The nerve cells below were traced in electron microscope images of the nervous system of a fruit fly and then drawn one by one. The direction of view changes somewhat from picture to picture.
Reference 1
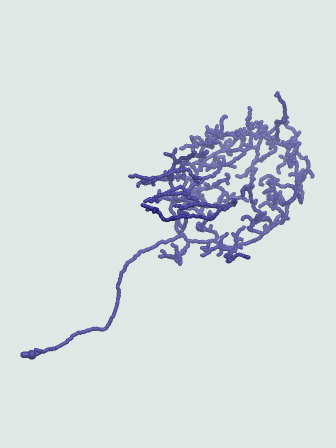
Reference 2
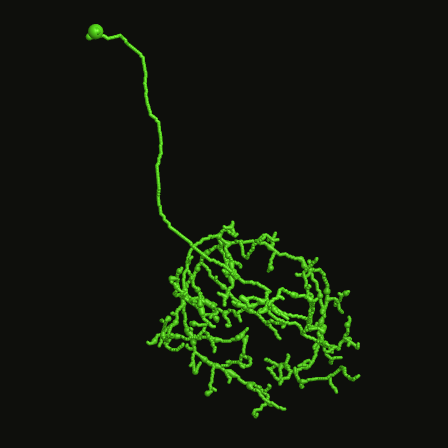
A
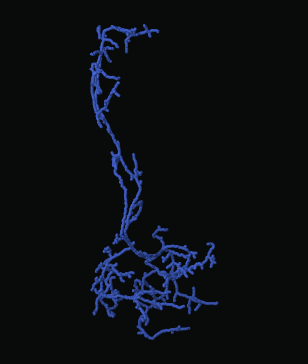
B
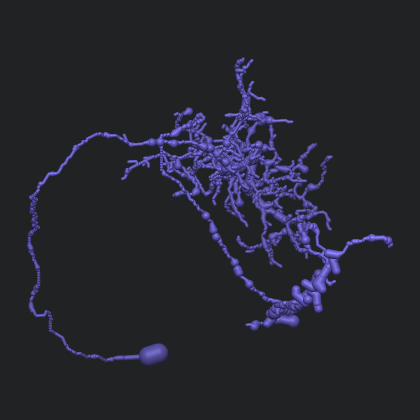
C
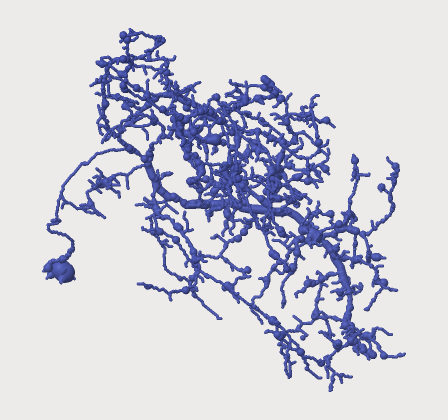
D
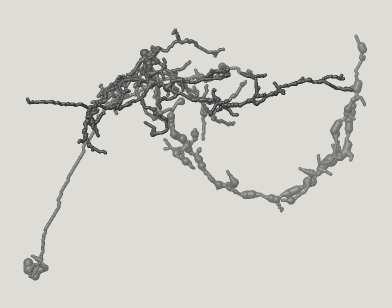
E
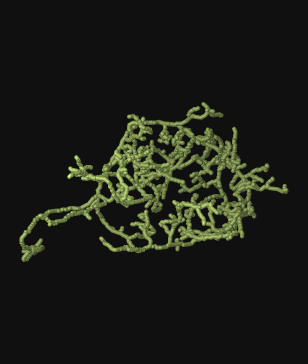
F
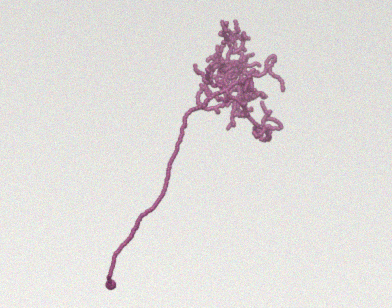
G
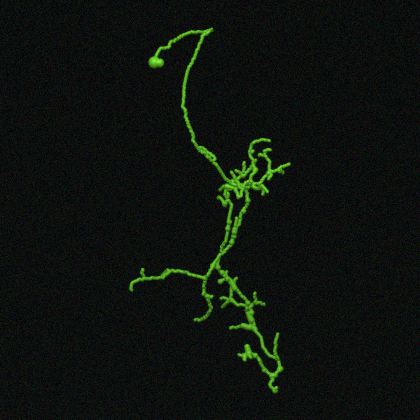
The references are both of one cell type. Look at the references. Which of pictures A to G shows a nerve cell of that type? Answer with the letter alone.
E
